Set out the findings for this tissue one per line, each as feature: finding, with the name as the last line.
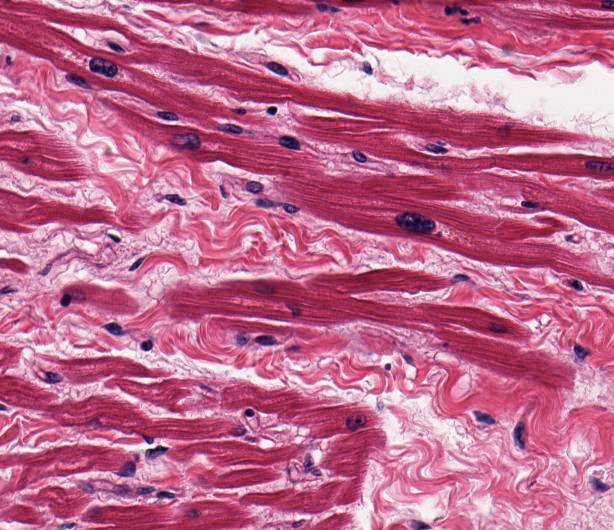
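Cytoplasm: deeply eosinophilic, with fine lines running lengthwise along the fibres
Fibre nuclei: oval, sitting in the centre of each muscle fibre
Between bundles: broad areas of wavy, pale pink collagen
Other nuclei: small, dark, spindle-shaped, sparsely scattered in that collagen
Name: atrial appendage of the heart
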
